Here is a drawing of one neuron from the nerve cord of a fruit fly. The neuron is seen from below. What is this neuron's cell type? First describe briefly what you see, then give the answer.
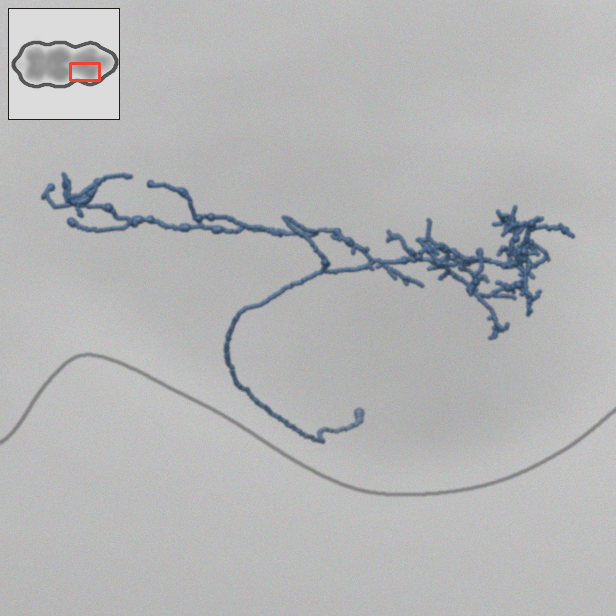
Dozens of branch ends can be seen. As drawn here it is wider than it is tall. This is a nerve-cord intrinsic neuron. The cell type is IN09A051.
